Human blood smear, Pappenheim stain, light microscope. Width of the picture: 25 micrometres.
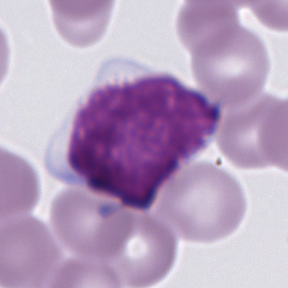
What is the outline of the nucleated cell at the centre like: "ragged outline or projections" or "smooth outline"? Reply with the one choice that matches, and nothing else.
Ragged outline or projections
